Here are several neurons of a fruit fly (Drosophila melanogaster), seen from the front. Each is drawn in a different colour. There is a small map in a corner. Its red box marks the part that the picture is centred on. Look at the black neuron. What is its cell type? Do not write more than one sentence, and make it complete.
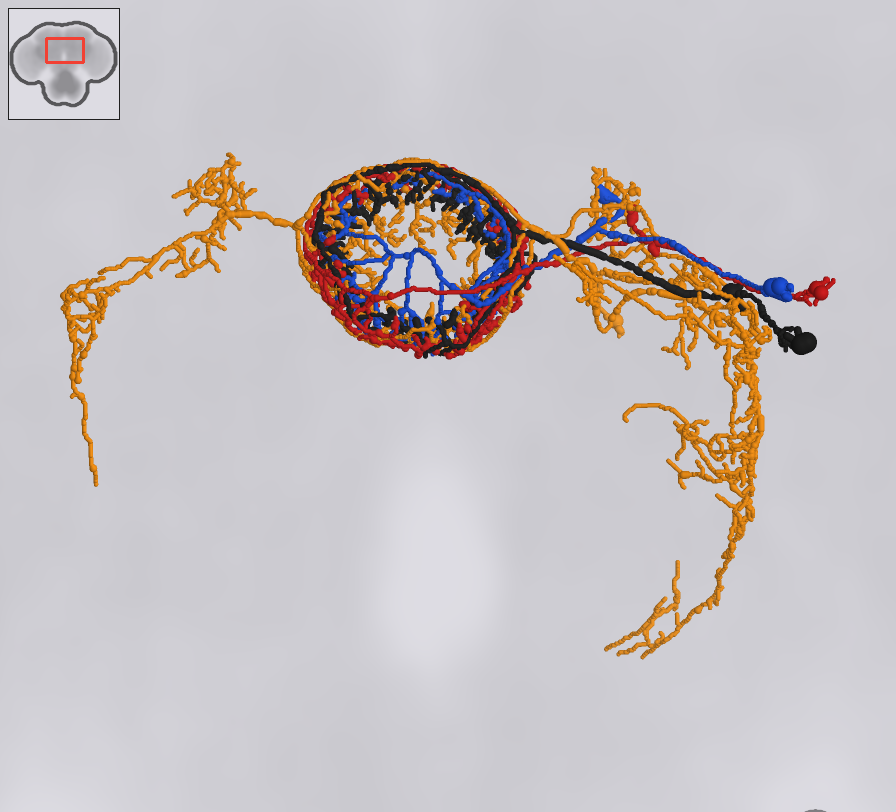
What this neuron is, by cell type, is ER4m.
